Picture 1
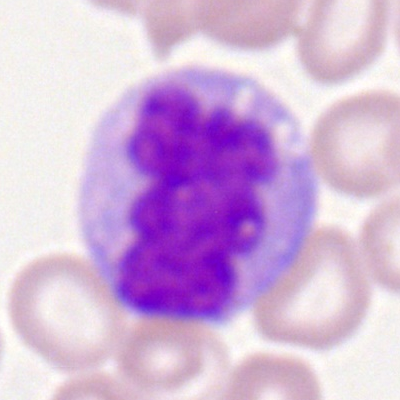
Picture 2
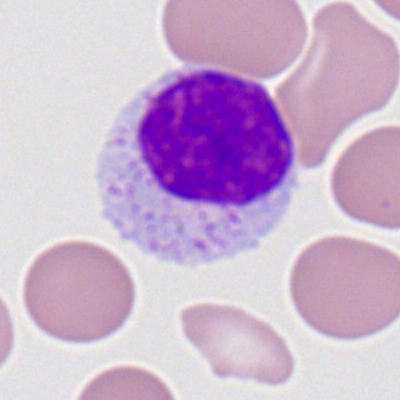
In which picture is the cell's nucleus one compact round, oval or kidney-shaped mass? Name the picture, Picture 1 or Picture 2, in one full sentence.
An undivided, compact round, oval or kidney-shaped nucleus is found in the cell of picture 2.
